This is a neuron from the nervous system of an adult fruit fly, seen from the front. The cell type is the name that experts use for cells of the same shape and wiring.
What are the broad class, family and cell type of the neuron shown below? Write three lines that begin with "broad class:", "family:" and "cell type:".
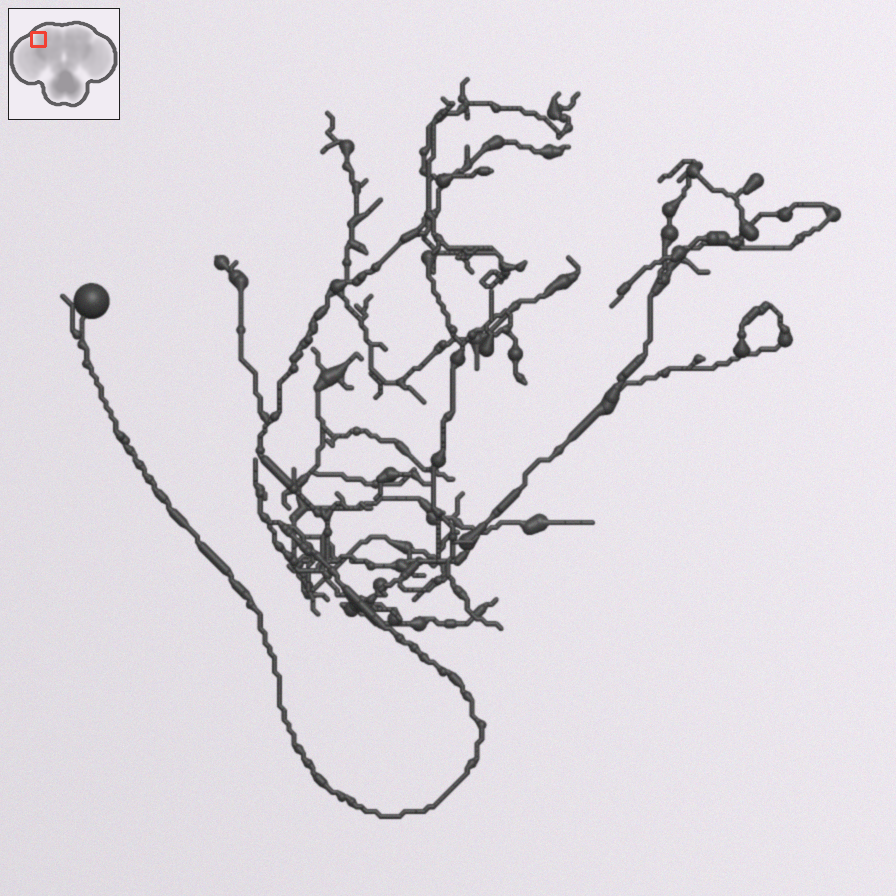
broad class: central-brain intrinsic neuron
family: hemilineage LHl4_dorsal
cell type: CB3733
